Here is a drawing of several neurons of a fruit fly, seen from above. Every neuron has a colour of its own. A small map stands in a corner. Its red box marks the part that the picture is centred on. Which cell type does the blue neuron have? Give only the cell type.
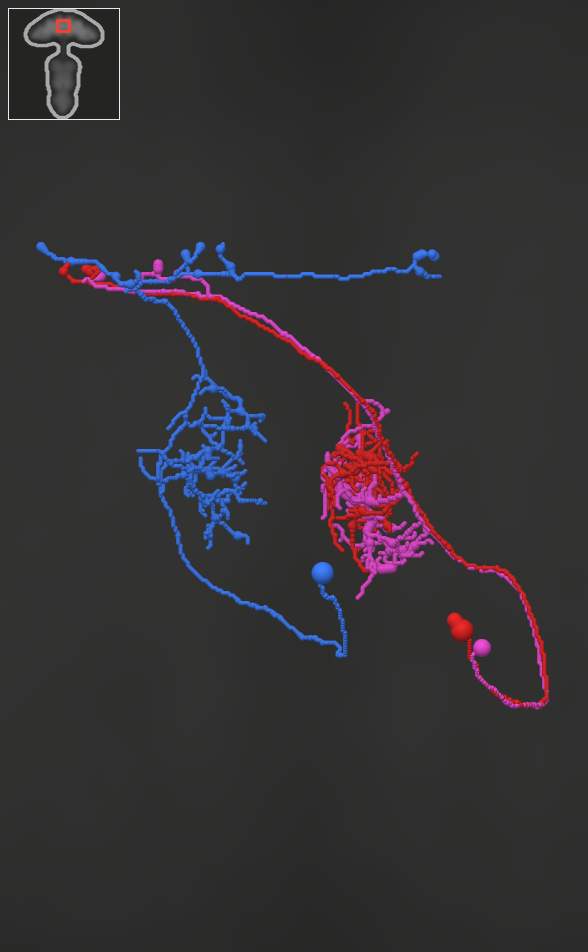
FC1C_a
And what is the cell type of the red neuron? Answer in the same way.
FC1D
